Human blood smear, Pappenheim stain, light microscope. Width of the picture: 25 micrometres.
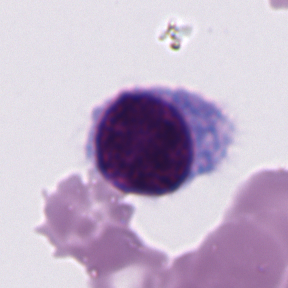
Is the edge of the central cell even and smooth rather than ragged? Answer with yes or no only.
No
